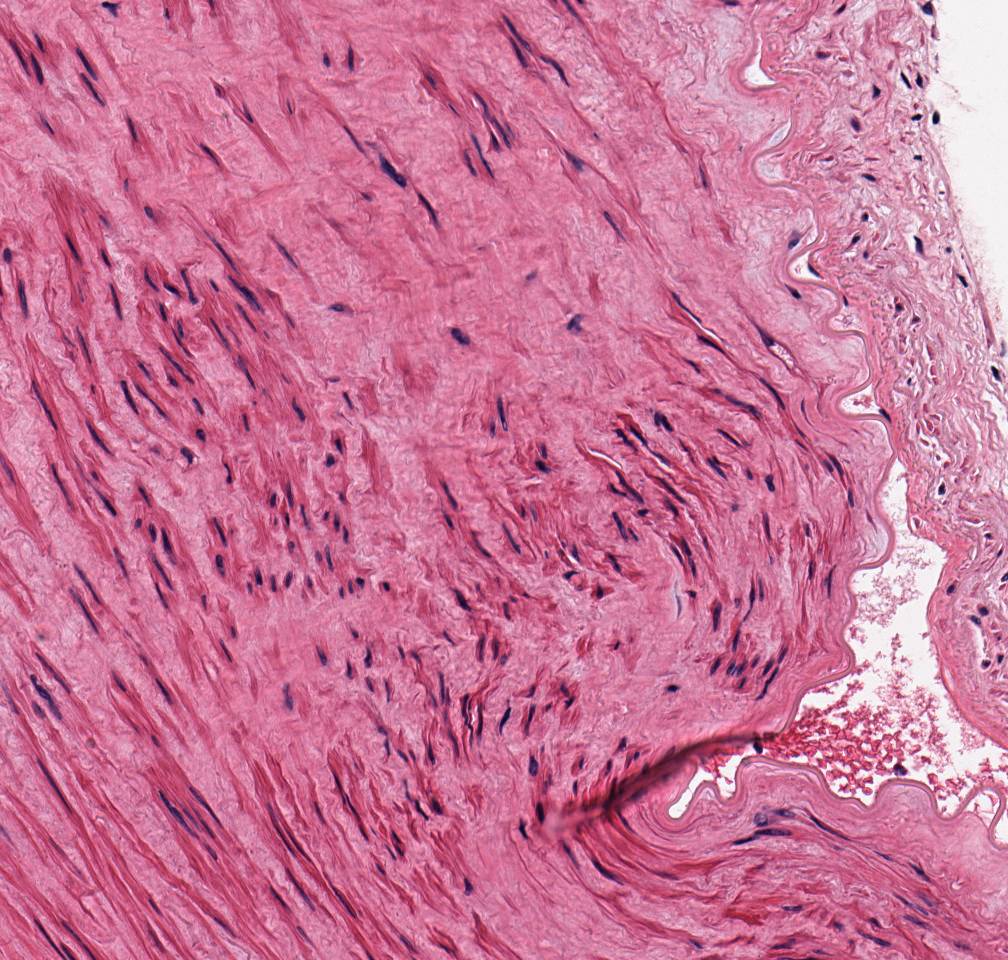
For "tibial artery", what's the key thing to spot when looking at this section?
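Several features of this field go with the tibial artery. A thick wall of densely packed pink fibres fills the left and centre, with an open space along its right side.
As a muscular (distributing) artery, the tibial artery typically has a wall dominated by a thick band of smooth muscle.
Within the wall, the fibres run in long, roughly parallel bundles that curve with its right border, and the dark, elongated, spindle-shaped nuclei lie in line with them.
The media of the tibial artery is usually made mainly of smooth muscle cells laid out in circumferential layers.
The right edge of the wall is lined by a thin, glassy pink band that is markedly wavy.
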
